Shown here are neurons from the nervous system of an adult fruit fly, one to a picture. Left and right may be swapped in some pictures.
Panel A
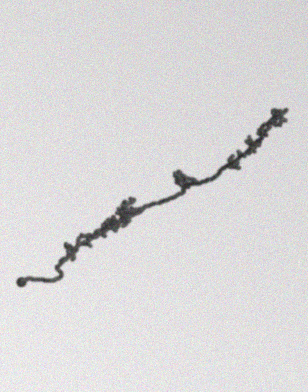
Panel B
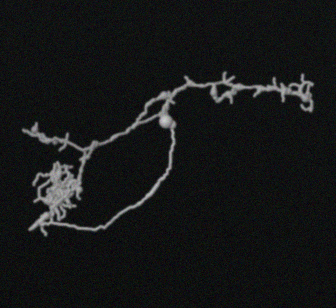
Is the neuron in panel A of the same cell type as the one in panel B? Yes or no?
yes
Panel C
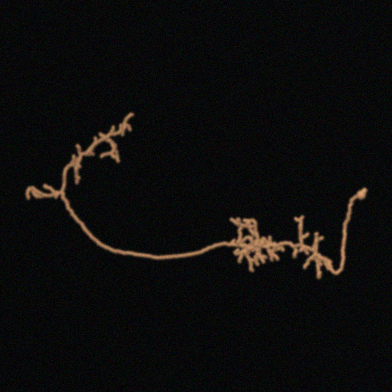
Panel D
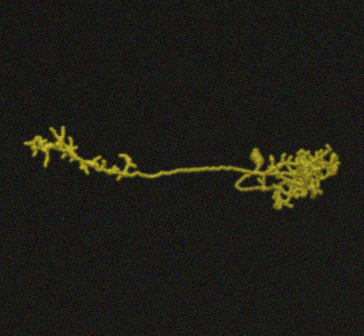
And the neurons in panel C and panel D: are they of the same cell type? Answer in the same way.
yes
